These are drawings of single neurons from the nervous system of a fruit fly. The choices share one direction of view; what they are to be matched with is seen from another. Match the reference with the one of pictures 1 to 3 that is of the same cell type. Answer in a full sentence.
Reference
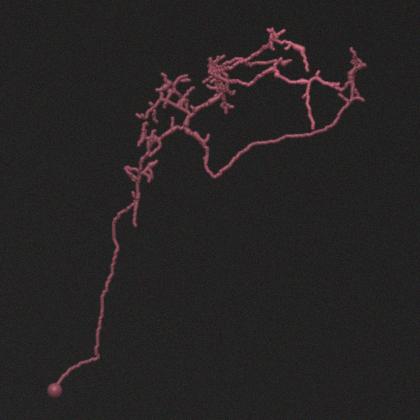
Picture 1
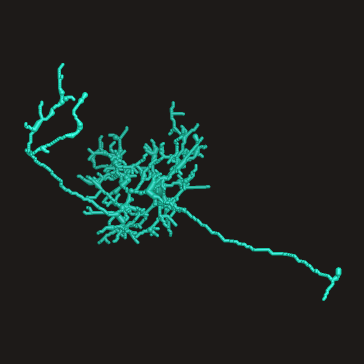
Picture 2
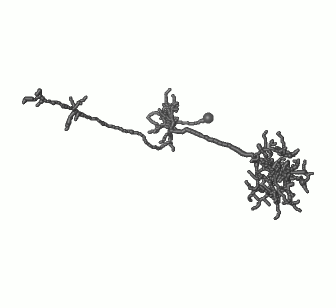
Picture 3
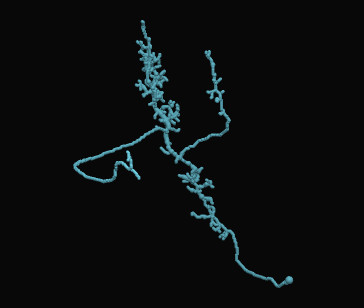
The neuron in picture 3 is of the same cell type.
